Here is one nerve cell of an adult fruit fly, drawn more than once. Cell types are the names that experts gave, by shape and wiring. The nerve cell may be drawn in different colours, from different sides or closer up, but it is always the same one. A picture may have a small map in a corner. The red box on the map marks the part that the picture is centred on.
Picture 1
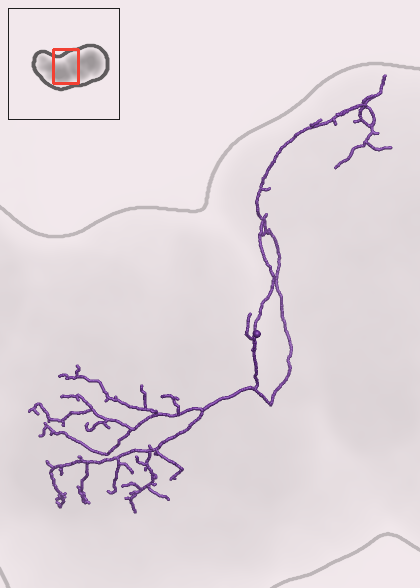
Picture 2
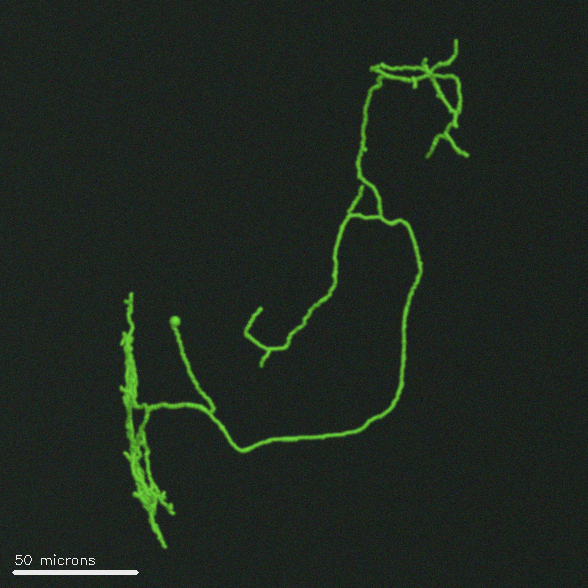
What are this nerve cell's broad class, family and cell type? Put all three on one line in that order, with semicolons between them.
visual projection neuron; MeVP; MeVP34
